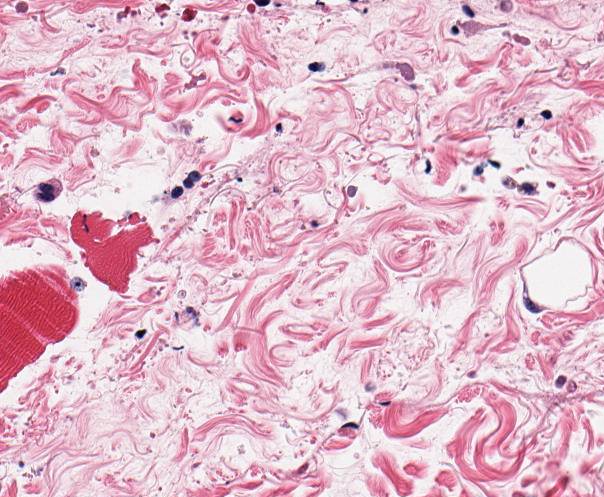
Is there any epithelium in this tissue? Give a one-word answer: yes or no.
No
